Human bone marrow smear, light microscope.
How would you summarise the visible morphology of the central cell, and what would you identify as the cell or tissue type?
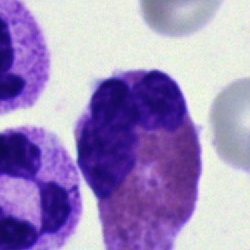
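In the central cell, the nucleus occupies the upper left portion. Its chromatin stains a dense dark purple. The cytoplasm is pinkish-violet and contains no large coarse granules. The cell is an eosinophil.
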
